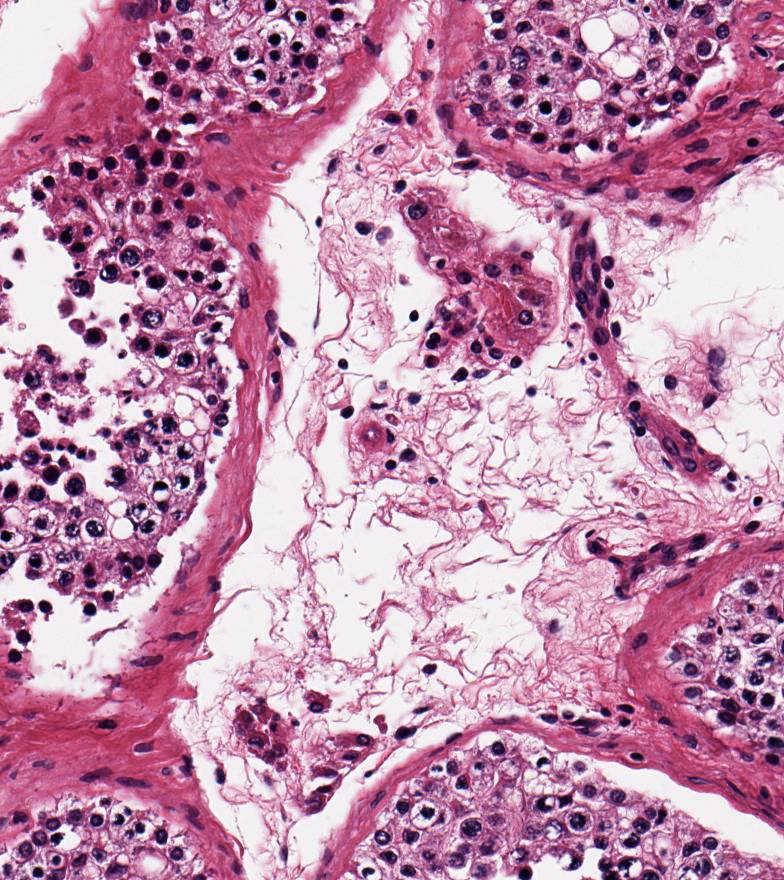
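Testis, haematoxylin and eosin. Rounded tubule profiles sit around the field's edges and corners, with loose tissue between them centrally. Many layers of cells with round, dark nuclei line the tubules. A cluster of polygonal cells in the upper centre has abundant pink cytoplasm and round nuclei. Right of centre, an elongated vessel lined by a row of nuclei runs diagonally through the loose tissue.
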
